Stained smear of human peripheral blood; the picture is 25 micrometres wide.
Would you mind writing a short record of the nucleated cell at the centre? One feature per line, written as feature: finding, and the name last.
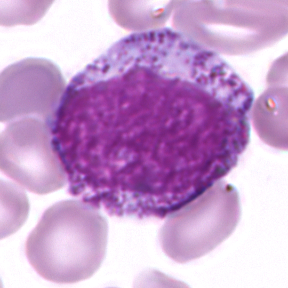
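Shape: roughly round, with a few slightly flattened, angular sides
Nucleus: placed toward the lower left
Cytoplasm: widest band along the top
Granules: coarse, dark purple, scattered, most crowded along the outer edge
Name: myelocyte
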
